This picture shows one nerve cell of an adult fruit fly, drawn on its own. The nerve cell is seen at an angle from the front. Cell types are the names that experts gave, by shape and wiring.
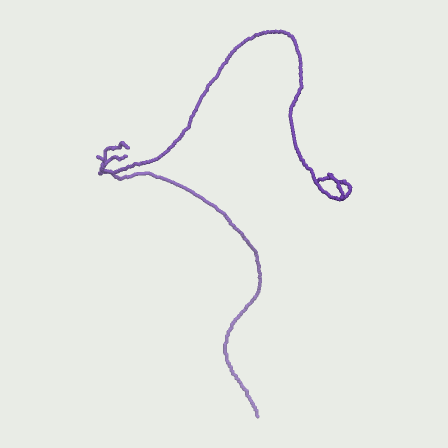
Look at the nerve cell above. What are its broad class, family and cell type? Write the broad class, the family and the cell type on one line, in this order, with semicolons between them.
sensory neuron entering the brain; class olfactory; ORN_VA4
